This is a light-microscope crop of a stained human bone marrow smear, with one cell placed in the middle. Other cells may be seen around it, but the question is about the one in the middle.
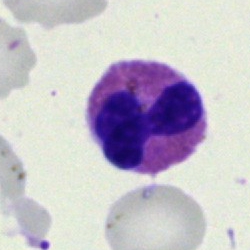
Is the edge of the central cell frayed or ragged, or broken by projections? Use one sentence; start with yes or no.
No, the cell's outline is smooth, without projections.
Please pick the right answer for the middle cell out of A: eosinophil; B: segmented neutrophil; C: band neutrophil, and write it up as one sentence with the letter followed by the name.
Option A is to be chosen, as the central cell is an eosinophil.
